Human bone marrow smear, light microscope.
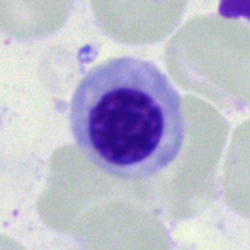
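Erythroblast, the central cell of a stained human bone marrow smear. I notice the nucleus sits slightly low, which leaves the band of cytoplasm widest above it. Its chromatin is dark purple and coarsely clumped, and I can find no nucleoli in the nucleus. Nor do any granules show in the cytoplasm.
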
